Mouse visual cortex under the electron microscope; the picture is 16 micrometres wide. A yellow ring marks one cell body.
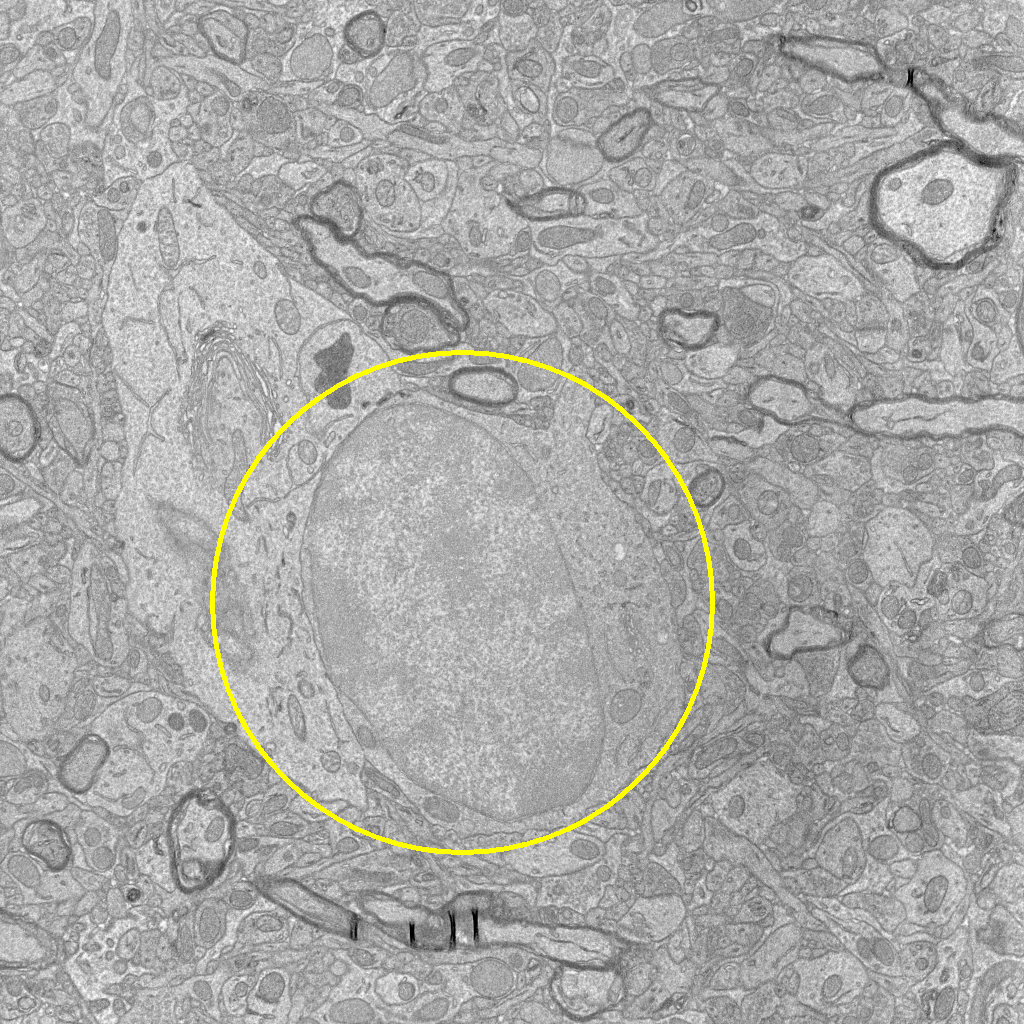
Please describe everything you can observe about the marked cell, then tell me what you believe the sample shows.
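Quick note on this one: the nucleus is a big oval, its long axis running from upper left to lower right. The outline's smooth, no deep indentations, and the chromatin is finely mottled throughout, with no dense dark clumps lining the envelope. Small mitochondria are scattered in the cytoplasm on both the left and right of the nucleus. It's an oligodendrocyte.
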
